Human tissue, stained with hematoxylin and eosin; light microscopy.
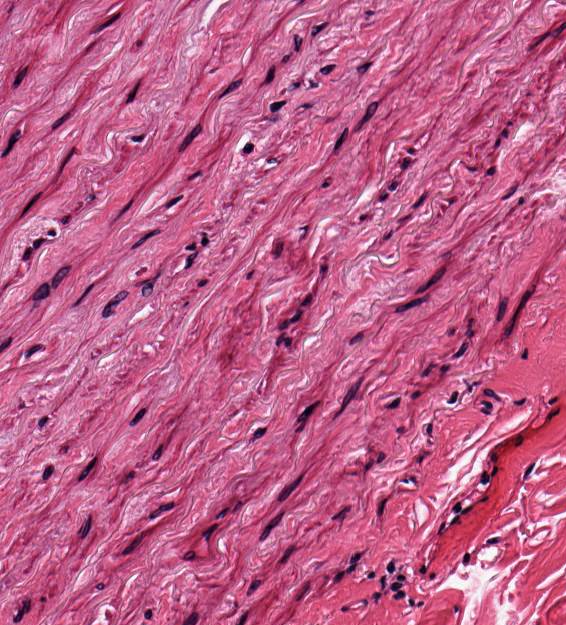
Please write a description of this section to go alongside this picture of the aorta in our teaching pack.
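Taking the fibres first, their outline is wavy and crimped rather than straight. The nuclei are dark, elongated and spindle-shaped, and they follow the line of the fibres. A check for epithelium finds none anywhere in the field, and there are no fat cells either.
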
